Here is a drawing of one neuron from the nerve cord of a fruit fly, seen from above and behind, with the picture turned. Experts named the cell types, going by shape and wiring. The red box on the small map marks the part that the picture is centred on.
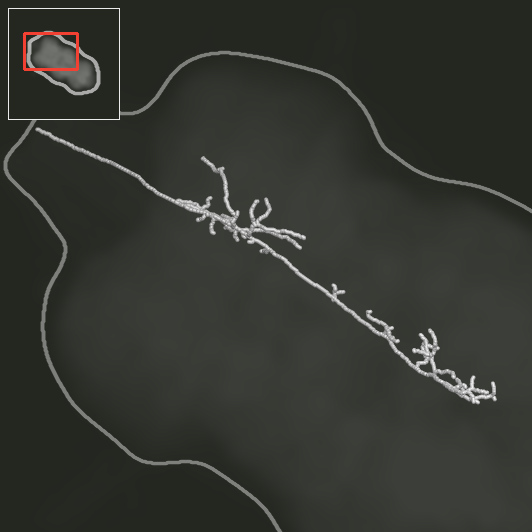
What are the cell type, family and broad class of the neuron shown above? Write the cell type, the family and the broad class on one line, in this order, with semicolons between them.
DNg71; hemilineage MD3; descending neuron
